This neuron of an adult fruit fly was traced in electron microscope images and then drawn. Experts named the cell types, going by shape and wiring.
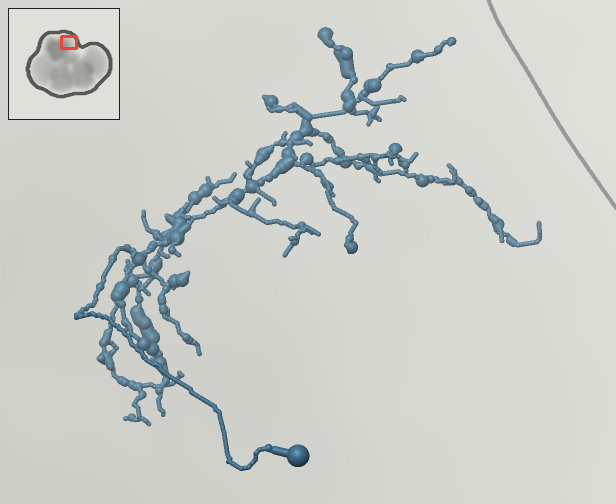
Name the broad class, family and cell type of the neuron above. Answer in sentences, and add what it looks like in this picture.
This is a nerve-cord intrinsic neuron. The family is hemilineage 09A. Its cell type is IN09A074. The cell body can be seen at the bottom of the picture. Dozens of branch ends can be seen.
